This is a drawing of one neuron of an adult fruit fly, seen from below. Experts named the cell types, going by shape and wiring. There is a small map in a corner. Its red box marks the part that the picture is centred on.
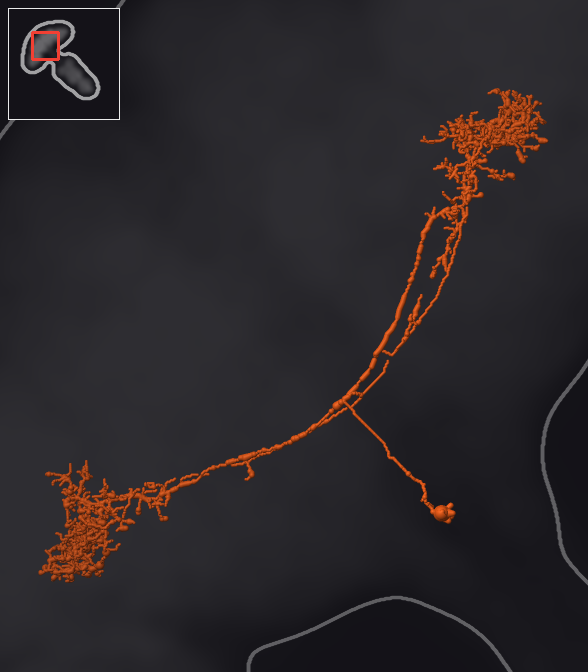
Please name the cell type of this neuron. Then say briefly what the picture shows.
The cell type is WED191. It is a central-brain intrinsic neuron. It is in the brain and does not reach the nerve cord. Dozens of branch ends can be seen.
